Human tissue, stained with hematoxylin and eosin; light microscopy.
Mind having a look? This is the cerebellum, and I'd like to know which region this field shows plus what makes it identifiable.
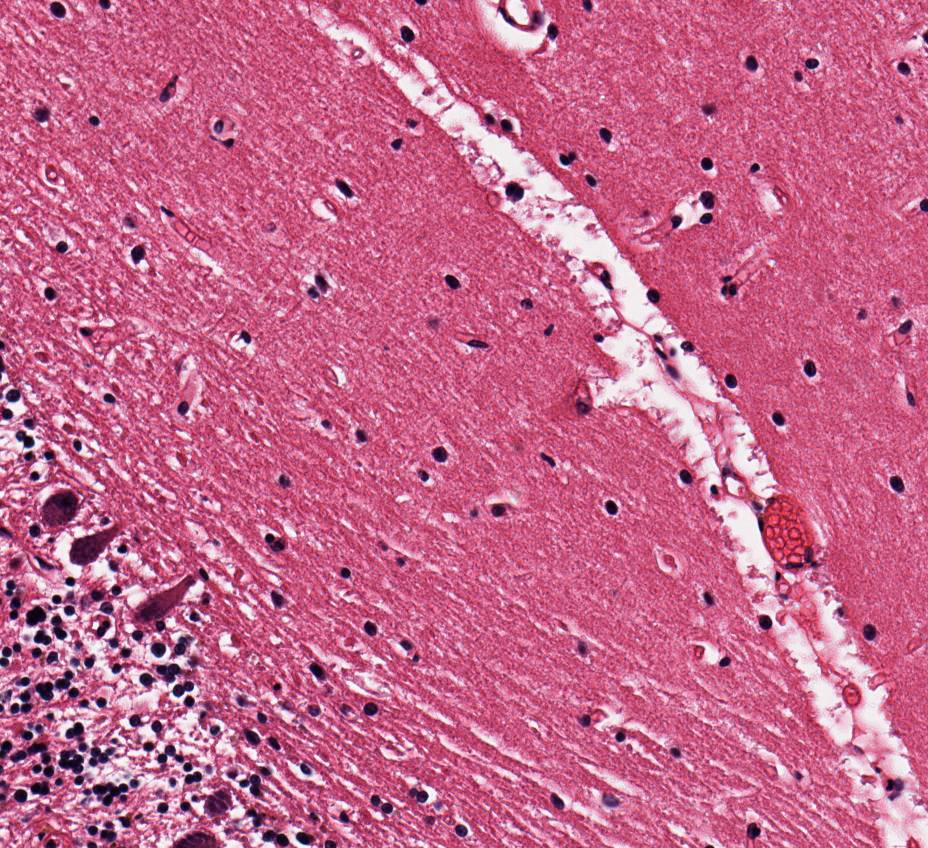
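Look: this is the molecular layer. Most of it is pink, finely fibrillary neuropil with sparse small round dark nuclei, some haloed.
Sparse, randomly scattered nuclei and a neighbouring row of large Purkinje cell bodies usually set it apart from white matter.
At lower left, large neurons with abundant purplish cytoplasm edge a dense layer of small dark round nuclei.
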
